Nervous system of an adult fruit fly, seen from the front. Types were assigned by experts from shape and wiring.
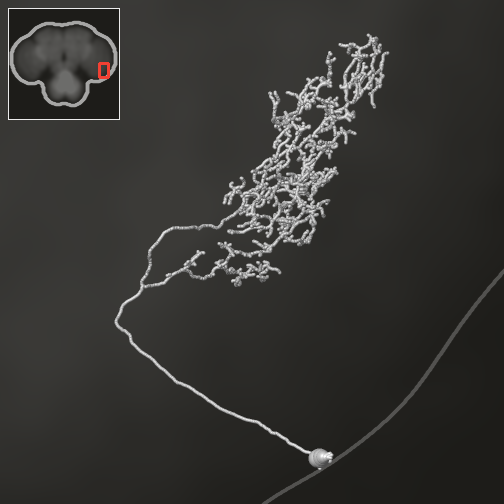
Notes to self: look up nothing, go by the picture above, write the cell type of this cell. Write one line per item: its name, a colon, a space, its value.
cell type: Cm9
